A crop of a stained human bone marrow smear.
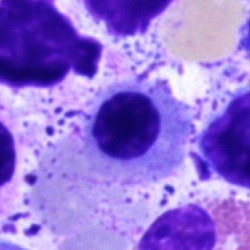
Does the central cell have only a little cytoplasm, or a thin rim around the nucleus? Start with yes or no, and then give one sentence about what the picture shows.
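No. The cytoplasm is abundant and pale grey-blue.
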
